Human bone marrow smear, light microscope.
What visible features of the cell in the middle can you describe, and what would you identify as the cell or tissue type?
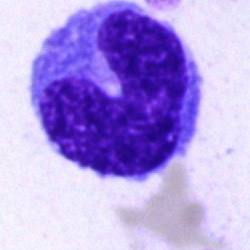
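Chromatin in this cell is dark purple and coarsely clumped. The outline is roughly round. Cytoplasm surrounds the nucleus as a rim that is widest at the upper left, and no vacuoles are seen in it. This cell is a monocyte.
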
